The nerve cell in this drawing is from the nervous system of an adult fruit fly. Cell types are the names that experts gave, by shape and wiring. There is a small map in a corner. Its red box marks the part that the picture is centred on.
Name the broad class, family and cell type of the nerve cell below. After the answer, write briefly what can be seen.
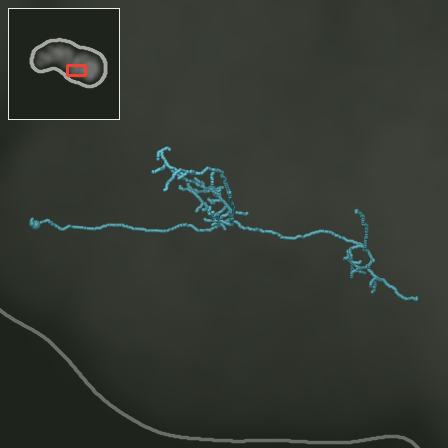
This is a central-brain intrinsic neuron. Its family is hemilineage CLp2. The cell type is CL147. Its cell body lies on the left of the picture. In this view it is more than twice as wide as it is tall.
